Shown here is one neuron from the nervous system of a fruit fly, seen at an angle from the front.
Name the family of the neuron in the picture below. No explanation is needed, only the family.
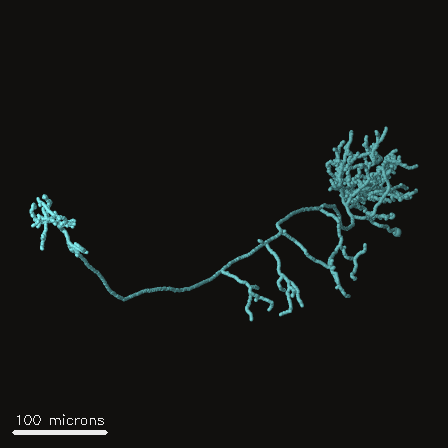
hemilineage 10B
